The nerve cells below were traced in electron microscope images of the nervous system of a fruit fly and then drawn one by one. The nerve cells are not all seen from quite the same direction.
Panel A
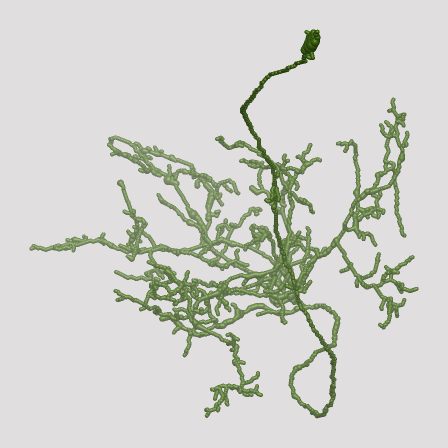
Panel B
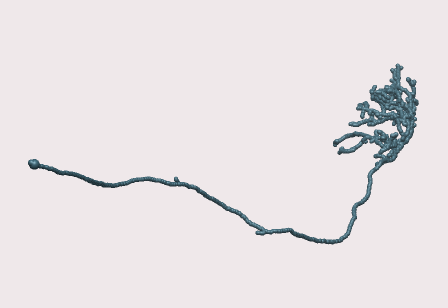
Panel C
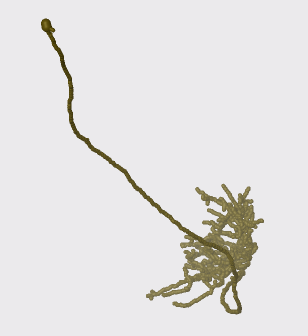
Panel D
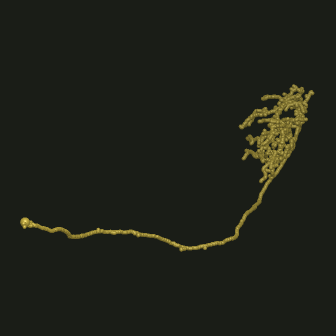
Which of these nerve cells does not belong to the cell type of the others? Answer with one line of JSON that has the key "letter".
{"letter": "A"}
